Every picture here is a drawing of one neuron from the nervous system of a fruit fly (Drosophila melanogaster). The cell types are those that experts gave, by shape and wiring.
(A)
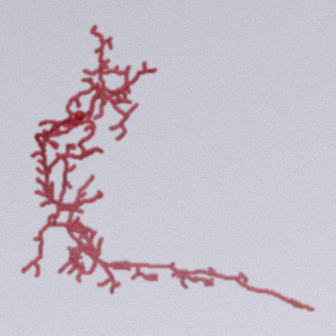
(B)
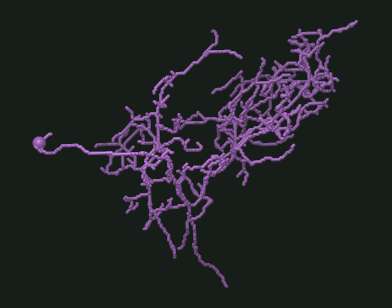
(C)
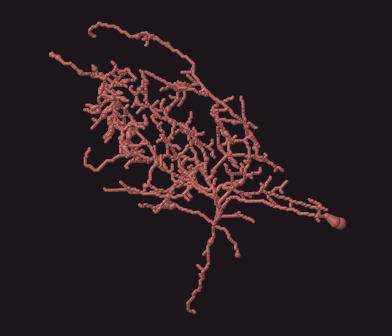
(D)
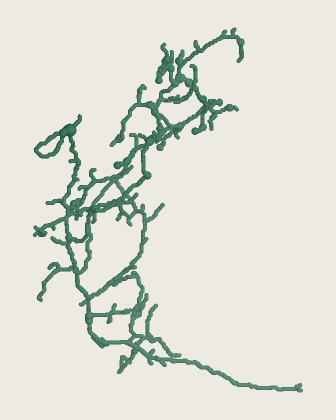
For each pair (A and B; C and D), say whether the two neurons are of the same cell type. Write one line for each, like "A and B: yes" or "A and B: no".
A and B: no
C and D: no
